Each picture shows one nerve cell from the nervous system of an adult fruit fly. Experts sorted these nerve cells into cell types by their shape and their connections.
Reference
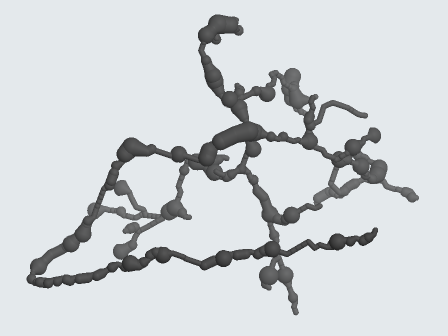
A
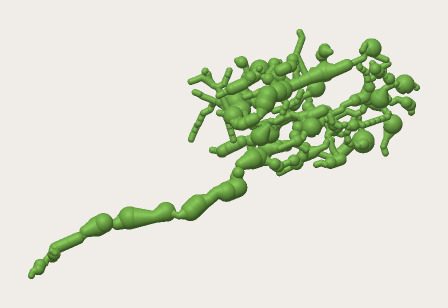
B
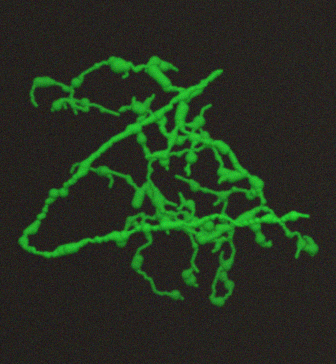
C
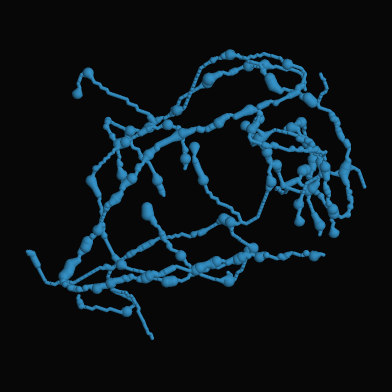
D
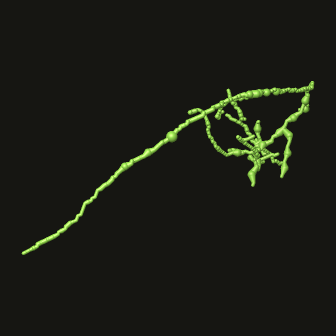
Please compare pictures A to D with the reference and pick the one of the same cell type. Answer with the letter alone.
B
